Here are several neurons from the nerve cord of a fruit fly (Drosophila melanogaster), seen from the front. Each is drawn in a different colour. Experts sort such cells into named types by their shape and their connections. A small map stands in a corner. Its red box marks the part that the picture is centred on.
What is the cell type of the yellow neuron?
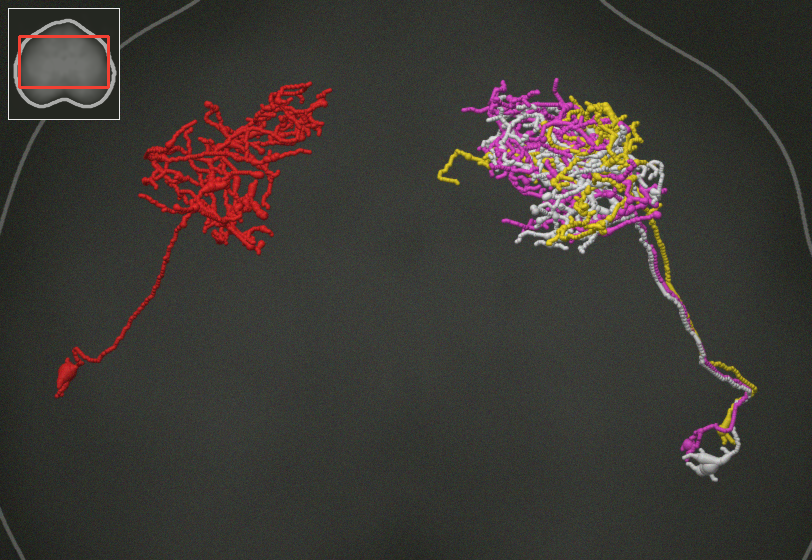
IN16B084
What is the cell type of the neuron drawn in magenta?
IN16B087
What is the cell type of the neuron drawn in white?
IN16B066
